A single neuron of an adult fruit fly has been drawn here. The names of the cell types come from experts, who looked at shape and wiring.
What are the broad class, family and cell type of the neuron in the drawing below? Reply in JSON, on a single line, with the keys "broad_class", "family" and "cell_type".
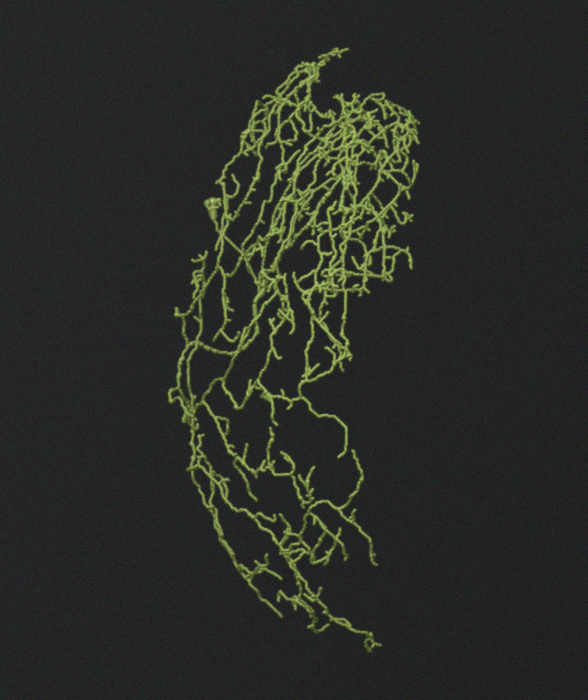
{"broad_class": "optic-lobe intrinsic neuron", "family": "Mi", "cell_type": "Mi19"}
